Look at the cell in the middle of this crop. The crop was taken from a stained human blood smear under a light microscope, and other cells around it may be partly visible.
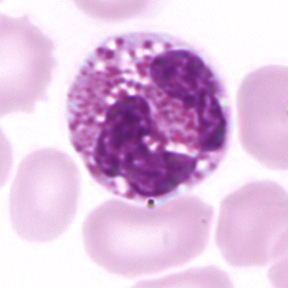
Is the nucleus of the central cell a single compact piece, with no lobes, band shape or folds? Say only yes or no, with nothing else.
No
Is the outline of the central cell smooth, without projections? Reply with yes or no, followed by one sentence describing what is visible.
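Yes. The cell outline is round and smooth.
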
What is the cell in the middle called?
eosinophil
